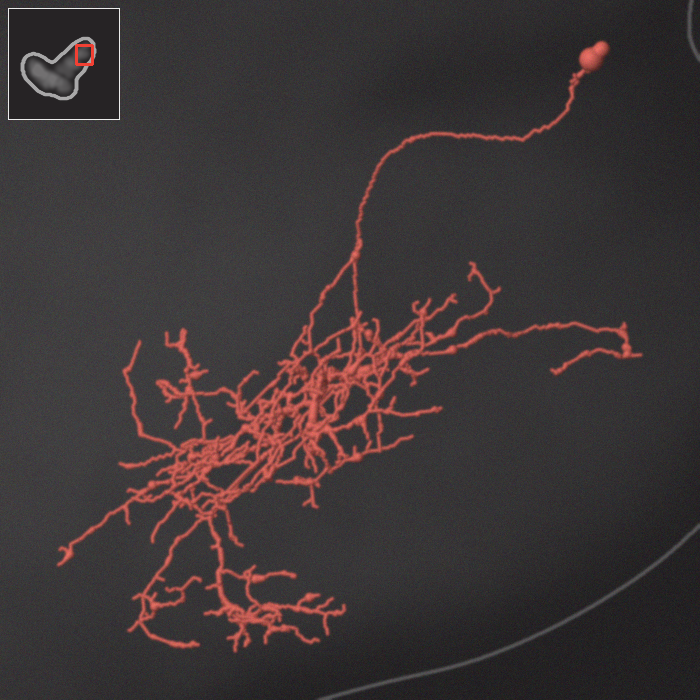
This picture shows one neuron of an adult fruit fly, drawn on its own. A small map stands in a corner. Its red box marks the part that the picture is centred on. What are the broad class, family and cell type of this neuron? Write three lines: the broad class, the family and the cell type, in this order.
nerve-cord intrinsic neuron
hemilineage 04B
IN04B095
